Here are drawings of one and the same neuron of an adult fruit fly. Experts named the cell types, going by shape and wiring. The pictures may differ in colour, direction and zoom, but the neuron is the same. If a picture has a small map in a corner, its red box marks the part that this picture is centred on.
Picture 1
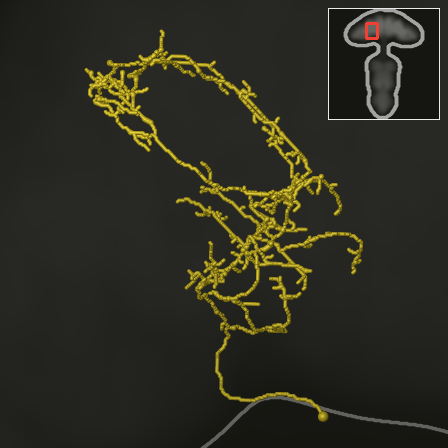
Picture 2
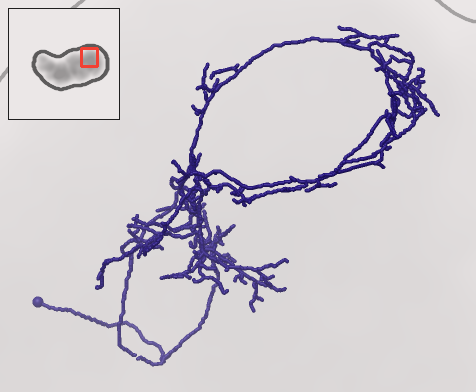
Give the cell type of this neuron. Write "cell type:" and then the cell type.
cell type: PLP180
